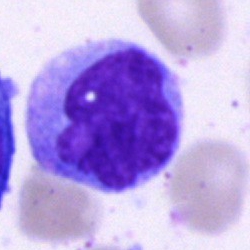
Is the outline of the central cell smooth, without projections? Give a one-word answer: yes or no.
Yes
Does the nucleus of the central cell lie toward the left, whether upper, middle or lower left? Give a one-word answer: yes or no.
No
